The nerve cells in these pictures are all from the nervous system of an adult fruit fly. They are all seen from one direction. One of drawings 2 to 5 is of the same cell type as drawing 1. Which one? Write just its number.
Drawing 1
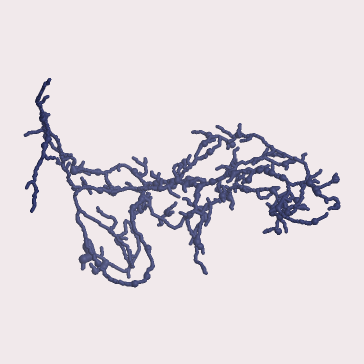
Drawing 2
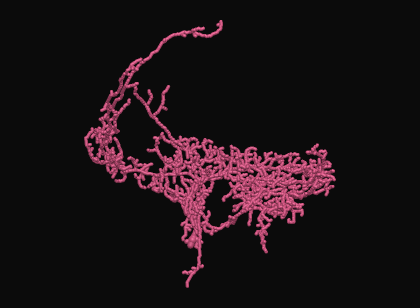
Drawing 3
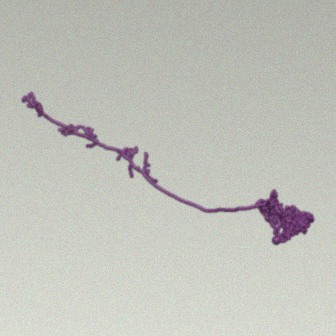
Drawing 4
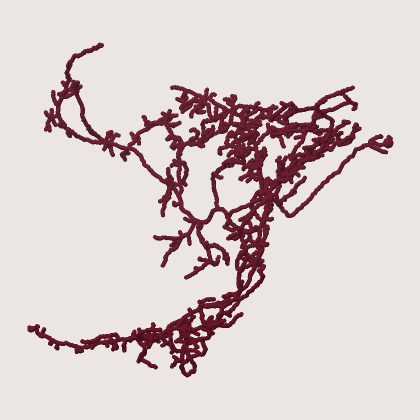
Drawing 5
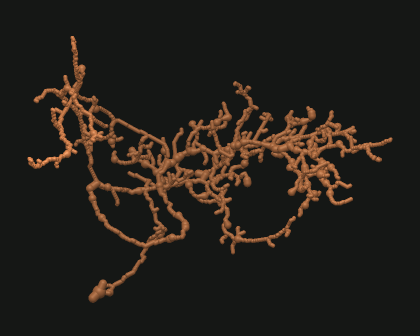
5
